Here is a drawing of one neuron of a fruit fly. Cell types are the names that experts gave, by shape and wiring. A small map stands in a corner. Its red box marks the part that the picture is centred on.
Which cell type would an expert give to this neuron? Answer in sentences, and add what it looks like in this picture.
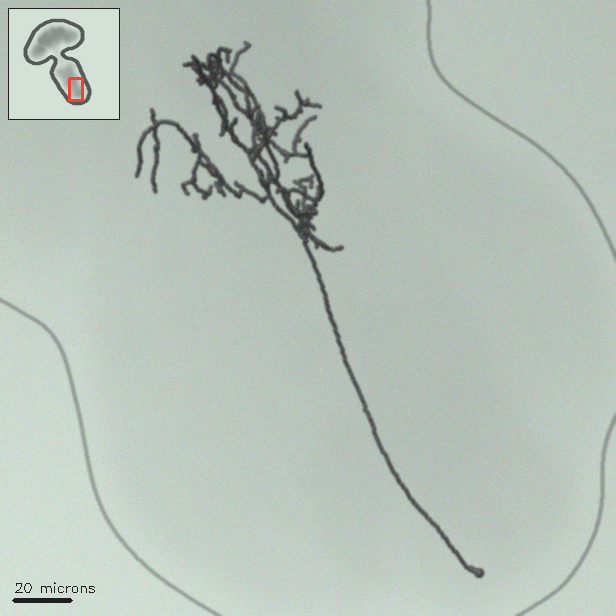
Its cell type is IN05B090. This is a nerve-cord intrinsic neuron. It is in the nerve cord and does not reach the brain. By the scale bar it is about 190 microns tall in this view. Dozens of branch ends can be seen.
